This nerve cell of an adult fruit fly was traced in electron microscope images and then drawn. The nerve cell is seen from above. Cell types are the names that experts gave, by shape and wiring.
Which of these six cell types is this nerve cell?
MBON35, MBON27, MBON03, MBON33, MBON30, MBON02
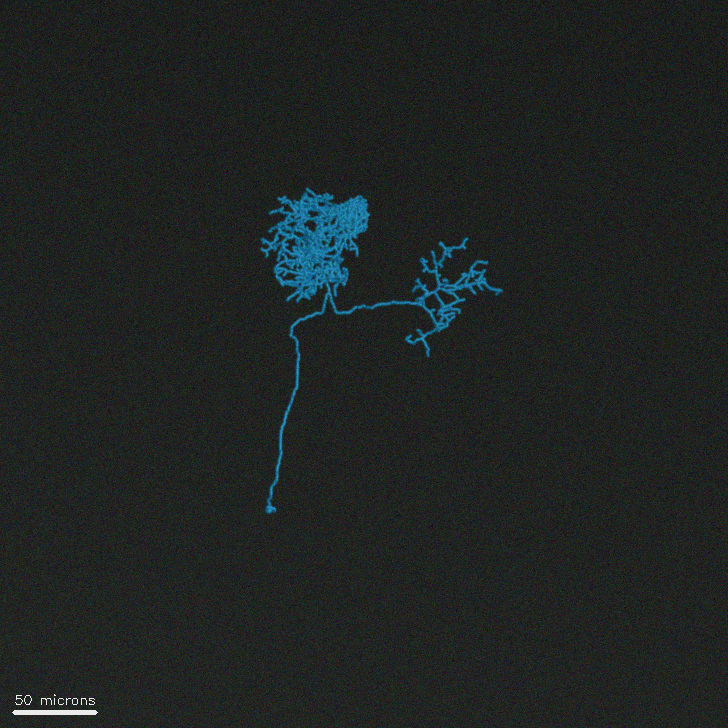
MBON27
